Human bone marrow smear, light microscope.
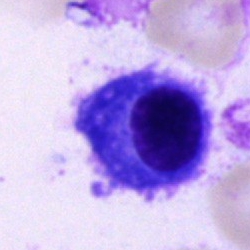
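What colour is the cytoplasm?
Deep blue, with its widest band on the left side of the nucleus.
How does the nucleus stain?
Dense, dark purple throughout.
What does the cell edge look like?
Ragged, with small blebs and fragments along its border.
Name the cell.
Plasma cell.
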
